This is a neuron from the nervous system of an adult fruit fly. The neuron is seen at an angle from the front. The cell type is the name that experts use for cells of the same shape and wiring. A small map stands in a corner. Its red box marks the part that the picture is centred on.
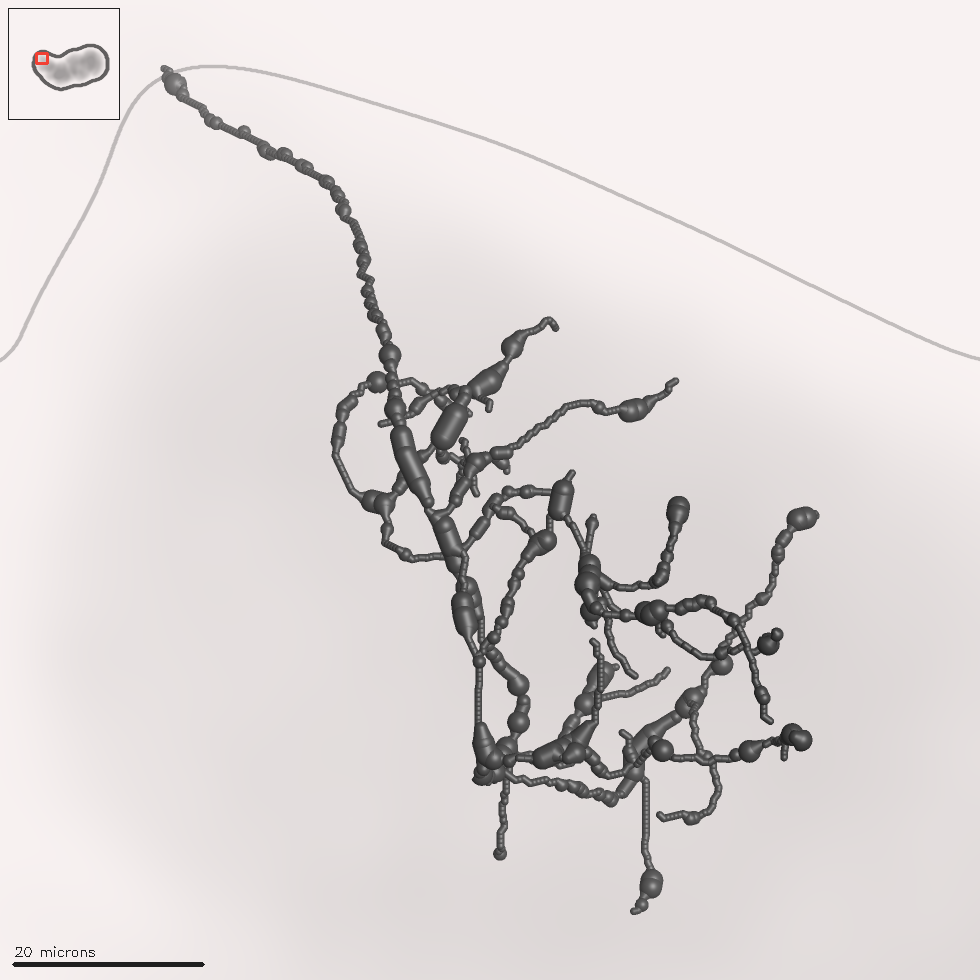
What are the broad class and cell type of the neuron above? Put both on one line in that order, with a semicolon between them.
sensory neuron entering the nerve cord; SNxx21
